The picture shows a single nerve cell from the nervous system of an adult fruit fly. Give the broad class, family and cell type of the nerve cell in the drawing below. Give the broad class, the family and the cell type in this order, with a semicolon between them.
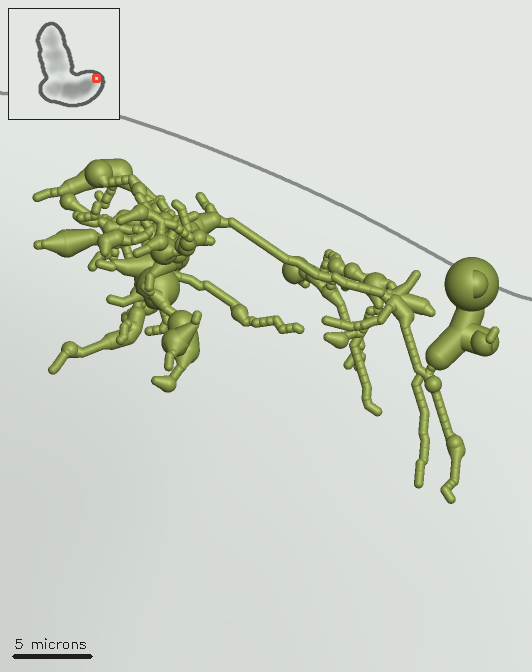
optic-lobe intrinsic neuron; Dm; Dm10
